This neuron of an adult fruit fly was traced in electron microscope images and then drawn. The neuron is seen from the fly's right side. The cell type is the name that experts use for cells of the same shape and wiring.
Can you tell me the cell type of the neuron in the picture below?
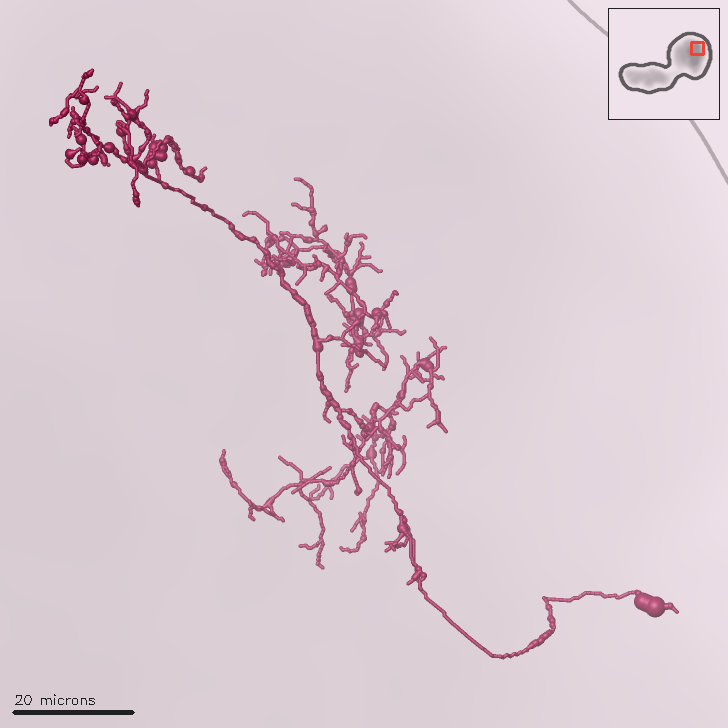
CB1359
